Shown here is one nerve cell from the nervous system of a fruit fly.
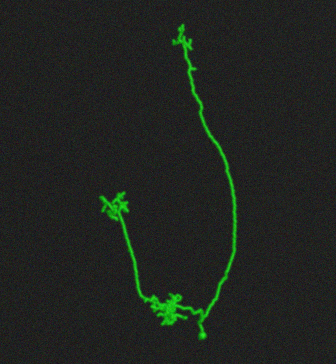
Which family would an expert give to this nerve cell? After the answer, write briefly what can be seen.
Its family is LLPC. It is a visual projection neuron. The cell body can be seen at the bottom of the picture. As drawn here it is taller than it is wide.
